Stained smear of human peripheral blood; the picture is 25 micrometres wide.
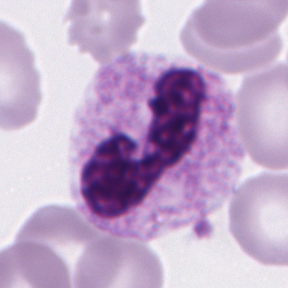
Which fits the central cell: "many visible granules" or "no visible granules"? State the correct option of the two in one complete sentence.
This cell has a cytoplasm with many visible granules.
